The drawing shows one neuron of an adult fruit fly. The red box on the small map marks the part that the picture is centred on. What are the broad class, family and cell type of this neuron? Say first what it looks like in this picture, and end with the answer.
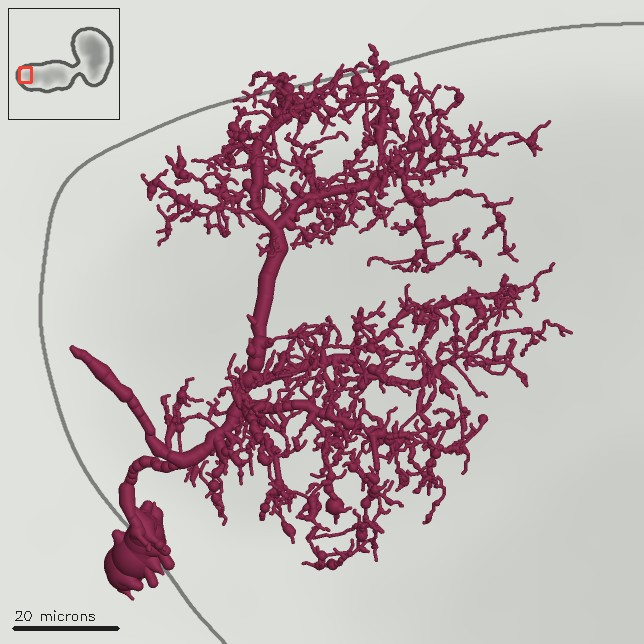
The cell body is at the lower left of the picture. By the scale bar it is about 110 microns tall in this view. More than a hundred branch ends can be seen. This is a motor neuron of the nerve cord. The family is MNad. Its cell type is MNad62.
